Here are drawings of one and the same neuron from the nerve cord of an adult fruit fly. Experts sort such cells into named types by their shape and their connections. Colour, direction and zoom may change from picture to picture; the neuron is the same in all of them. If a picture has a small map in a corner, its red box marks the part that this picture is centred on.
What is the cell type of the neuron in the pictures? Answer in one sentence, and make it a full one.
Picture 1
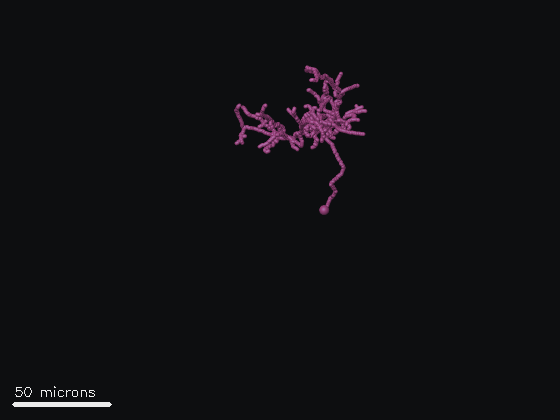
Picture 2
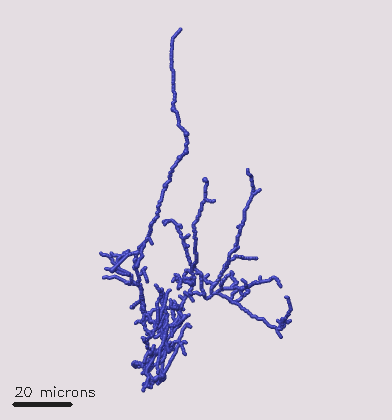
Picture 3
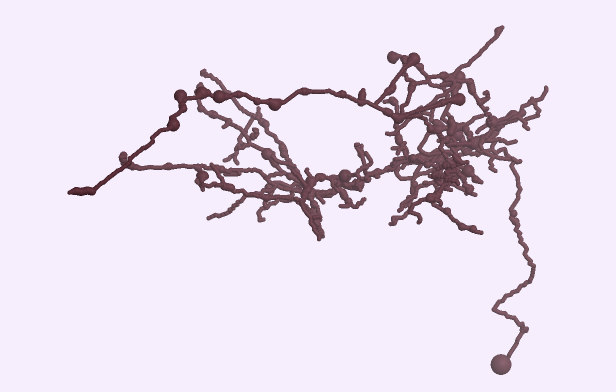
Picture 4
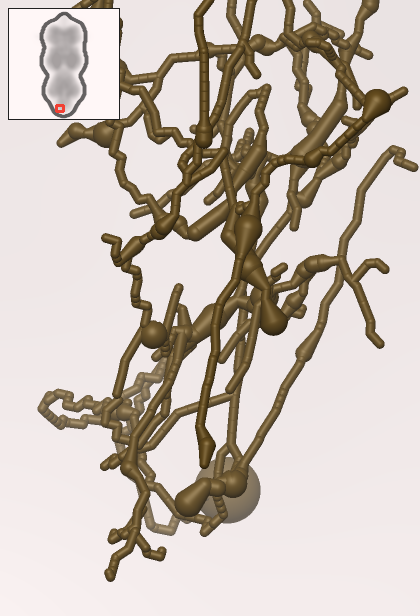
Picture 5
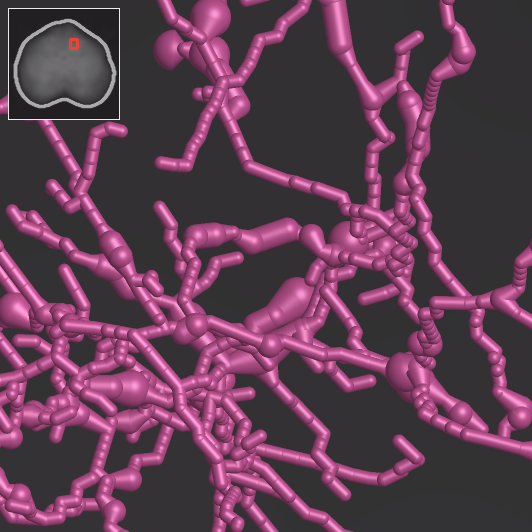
Of the cell type INXXX360 is this neuron.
